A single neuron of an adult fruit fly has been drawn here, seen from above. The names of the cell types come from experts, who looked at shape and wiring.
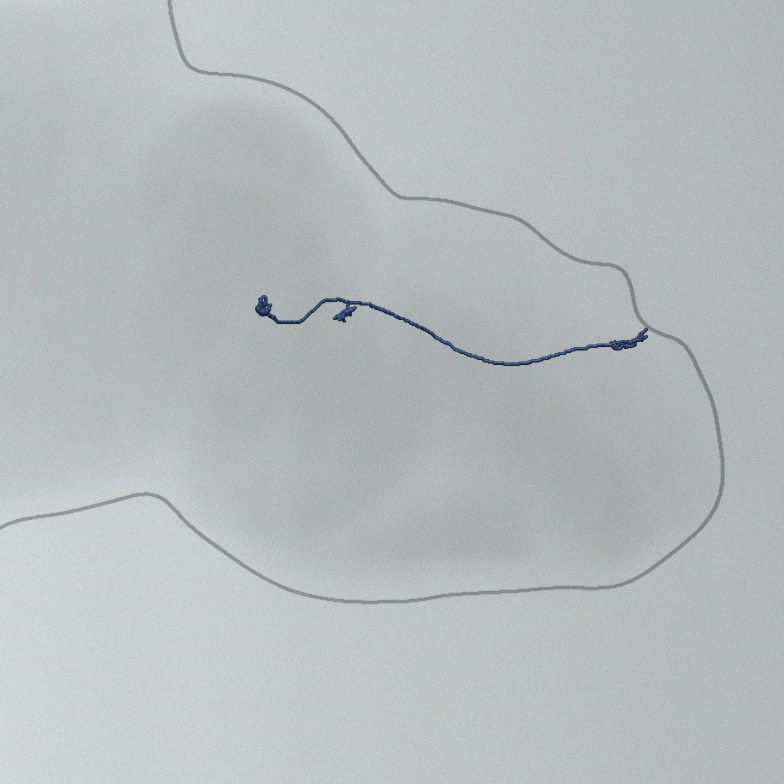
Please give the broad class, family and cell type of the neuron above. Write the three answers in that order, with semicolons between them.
optic-lobe intrinsic neuron; T; T1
